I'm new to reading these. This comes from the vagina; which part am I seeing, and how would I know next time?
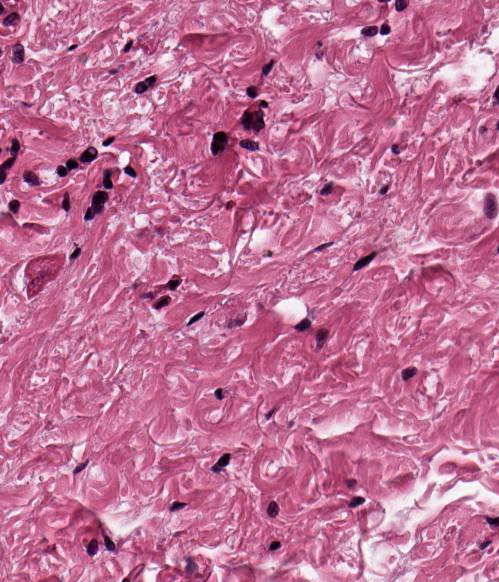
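That's dense connective tissue. Packed pink collagen bundles fill the whole field, wavy and swirling in haphazard directions. Most of the nuclei are small, dark and elongated, and there's a little cluster of plumper, darker ones up at the upper left.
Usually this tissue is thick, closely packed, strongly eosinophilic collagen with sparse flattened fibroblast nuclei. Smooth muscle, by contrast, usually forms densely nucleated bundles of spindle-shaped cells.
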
